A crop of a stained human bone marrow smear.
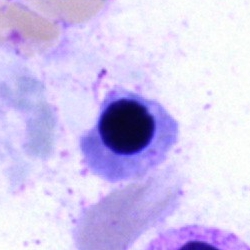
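Erythroblast, the central cell in a stained human bone marrow smear under the light microscope. Its outline is irregular and angular rather than smoothly round. The nucleus lies off-centre, leaving the wider band of cytoplasm toward the lower left. No nucleoli are visible in the nucleus. The cytoplasm is blue.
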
